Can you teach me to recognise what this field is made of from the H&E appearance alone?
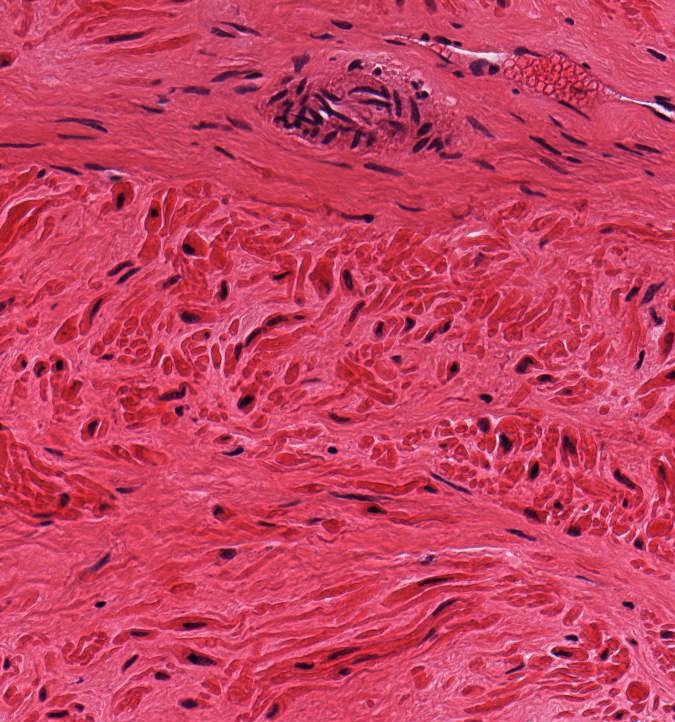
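Mostly fibromuscular stroma, this one. Smooth muscle bundles run in different directions: a broad band across the middle is cut transversely to obliquely, with lengthwise-cut cells running roughly horizontally above and below. Those lengthwise cells have elongated, cigar-shaped nuclei and strongly eosinophilic cytoplasm.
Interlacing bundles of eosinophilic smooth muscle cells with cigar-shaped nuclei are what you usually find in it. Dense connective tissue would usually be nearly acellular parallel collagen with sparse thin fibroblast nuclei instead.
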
